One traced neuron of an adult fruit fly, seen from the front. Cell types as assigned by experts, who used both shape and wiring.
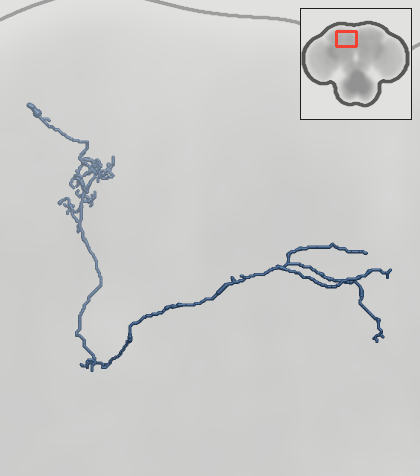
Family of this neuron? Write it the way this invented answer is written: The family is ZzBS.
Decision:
The family is class Kenyon Cell.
